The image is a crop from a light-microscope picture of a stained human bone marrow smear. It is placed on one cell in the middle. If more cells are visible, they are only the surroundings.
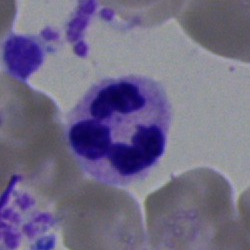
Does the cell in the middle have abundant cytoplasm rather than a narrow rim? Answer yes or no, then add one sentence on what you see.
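Yes. The cytoplasm is plentiful and pale lilac-pink.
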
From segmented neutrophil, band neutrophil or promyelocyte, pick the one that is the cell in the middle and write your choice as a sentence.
In the central position of this crop, the cell is a segmented neutrophil.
